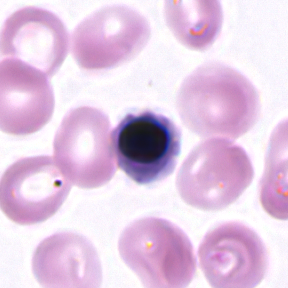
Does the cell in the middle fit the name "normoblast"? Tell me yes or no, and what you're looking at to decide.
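Chromatin first: uniformly dense and nearly black, with no visible structure, so that points to normoblast.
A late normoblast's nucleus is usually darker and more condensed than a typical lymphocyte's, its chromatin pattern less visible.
The cytoplasm is greyish bluish-purple; its greyish tone leans to normoblast.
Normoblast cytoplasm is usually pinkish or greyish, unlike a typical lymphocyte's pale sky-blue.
Most of the cell being nucleus would suit a typical lymphocyte too.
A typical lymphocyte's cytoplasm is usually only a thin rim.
No nucleoli or granules show, and it is about red-cell size. On balance, normoblast fits.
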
